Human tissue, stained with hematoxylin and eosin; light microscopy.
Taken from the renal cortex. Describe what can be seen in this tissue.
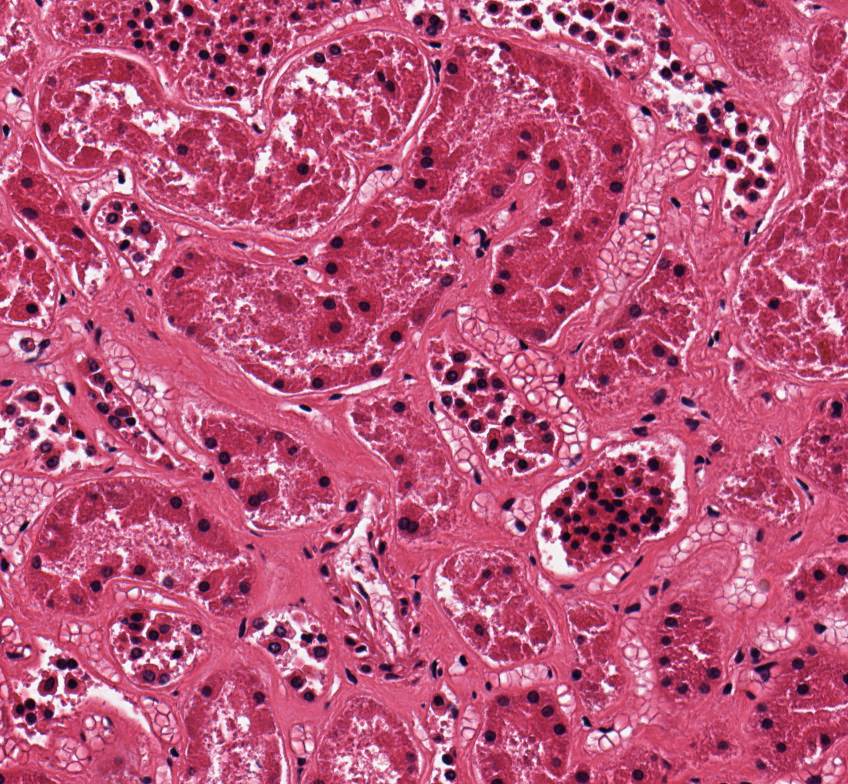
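Narrow pink fibrous stroma parts rounded cell nests throughout. Smaller cells with clear, multivacuolated cytoplasm edge nests in rows, clearest centrally and right. Some nests, including one just right of centre lower down, hold closely packed cells with darker nuclei than the pink granular cells.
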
